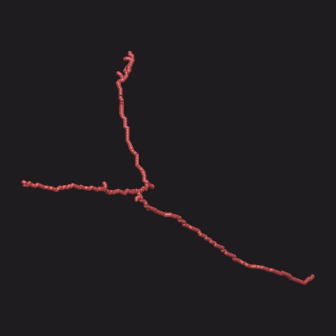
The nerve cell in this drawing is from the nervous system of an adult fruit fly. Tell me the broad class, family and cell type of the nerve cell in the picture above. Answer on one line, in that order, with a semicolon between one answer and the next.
sensory neuron entering the nerve cord; class mechanosensory proprioceptive; SNpp39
